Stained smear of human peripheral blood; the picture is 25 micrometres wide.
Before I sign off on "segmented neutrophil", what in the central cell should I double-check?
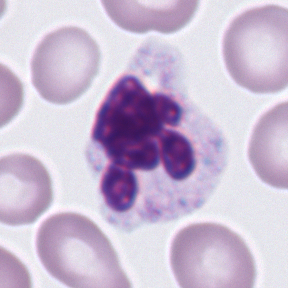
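The granules sit well with a segmented neutrophil: fine, small and pinkish-violet, scattered through the cytoplasm.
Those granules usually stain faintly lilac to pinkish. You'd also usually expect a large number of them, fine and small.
The cytoplasm here is pale lilac-pink, and the chromatin is dark purple and coarsely clumped. As for the outline, it's irregular and somewhat angular rather than round.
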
